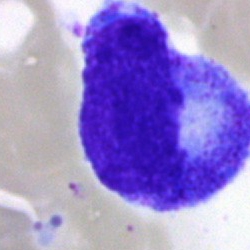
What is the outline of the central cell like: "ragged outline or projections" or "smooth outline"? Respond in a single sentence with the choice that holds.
This cell's outline is not smooth but rough.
